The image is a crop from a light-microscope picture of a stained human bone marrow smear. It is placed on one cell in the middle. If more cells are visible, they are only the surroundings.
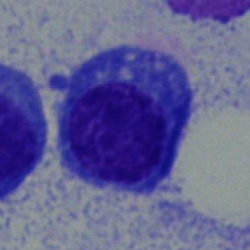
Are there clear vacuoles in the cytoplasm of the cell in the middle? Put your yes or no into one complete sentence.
Yes, the cytoplasm of this cell holds one or more clear vacuoles.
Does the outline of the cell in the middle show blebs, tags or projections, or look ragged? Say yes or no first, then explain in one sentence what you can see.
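Yes. A small round blue bleb projects from the upper left edge of the cell.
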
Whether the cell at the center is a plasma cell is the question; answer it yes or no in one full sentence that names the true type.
Yes, the middle cell of the field is a plasma cell.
